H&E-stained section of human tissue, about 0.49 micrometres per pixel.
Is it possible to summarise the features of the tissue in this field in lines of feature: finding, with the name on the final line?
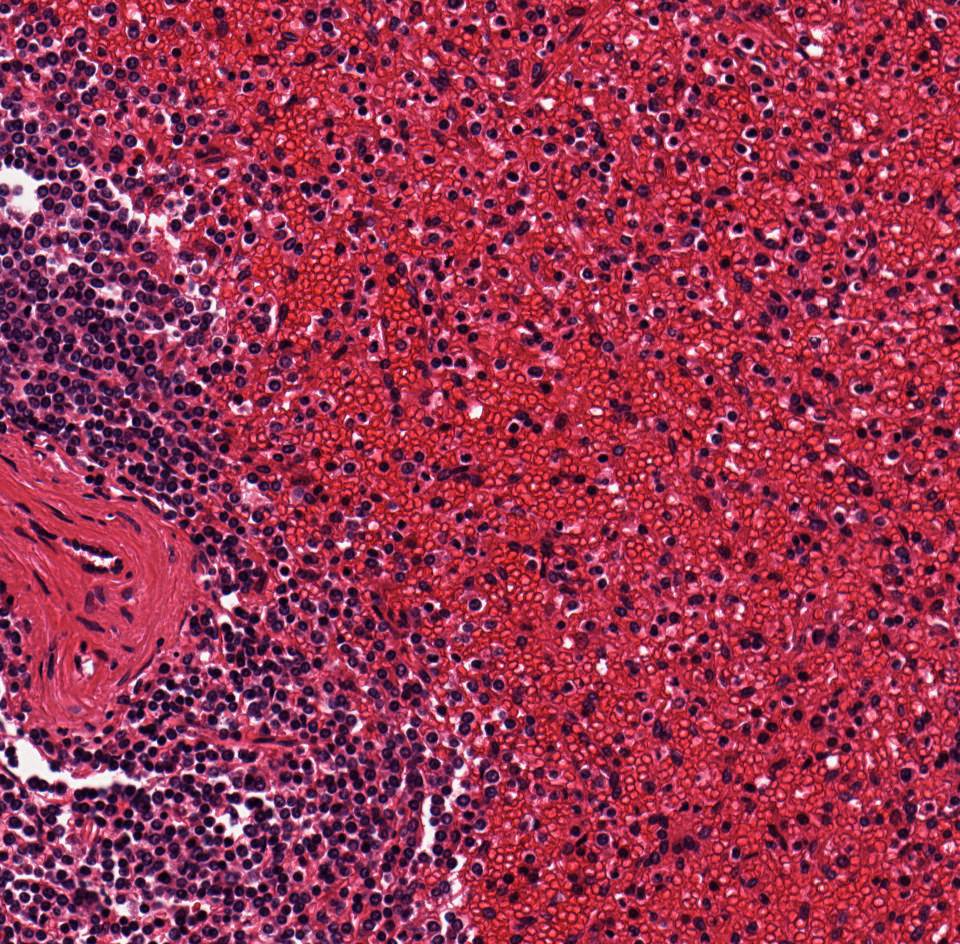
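Layout: dense dark-blue zone left, larger red zone centre and right
Left zone: packed small lymphocytes, round dark nuclei, scant cytoplasm
Red zone: tightly packed red blood cells
Other cells: many single nucleated cells among these, some nuclei elongated
Name: spleen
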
